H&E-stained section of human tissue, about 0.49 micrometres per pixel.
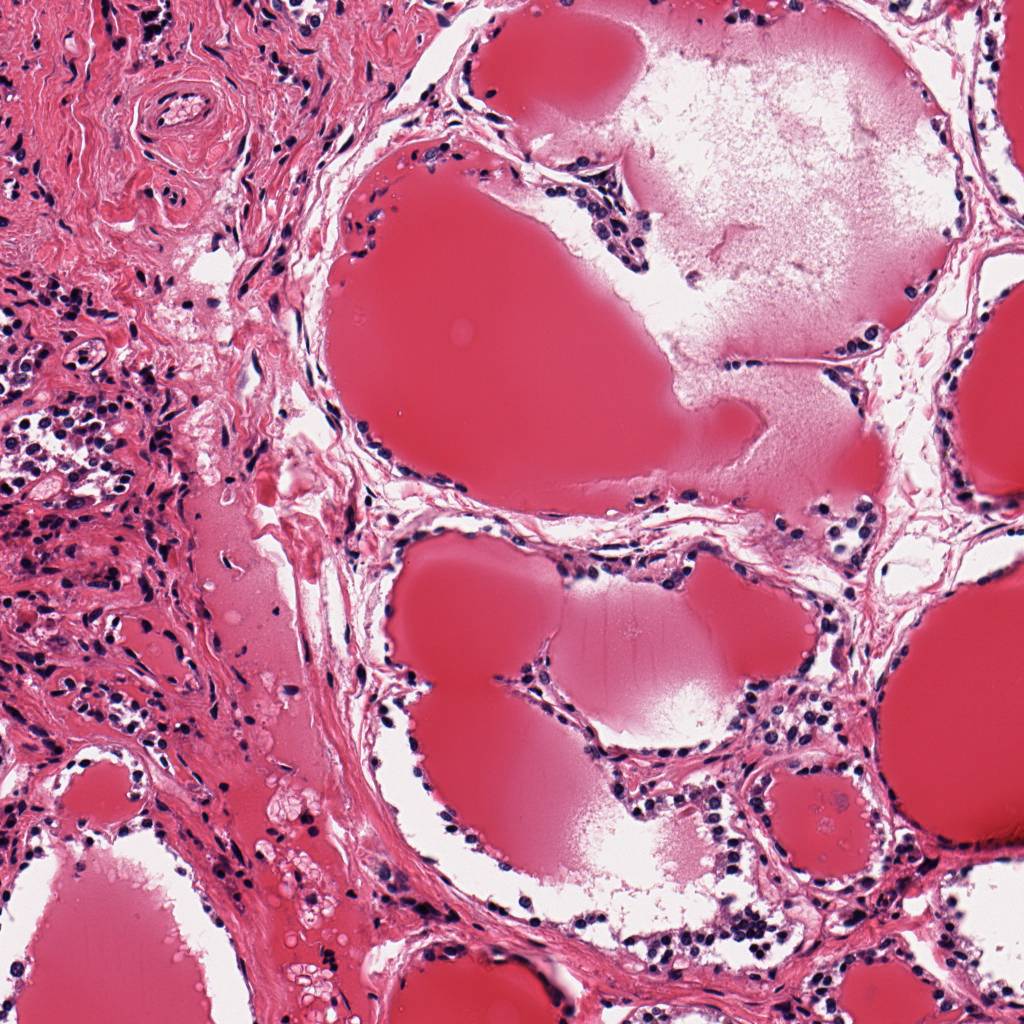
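Thyroid: large rounded follicles occupy the right two-thirds, with fibrous stroma in the left third. Most contain dense, homogeneous, deep pink-red colloid. A single layer of flattened to low cuboidal cells with small dark round nuclei lines them. Small lymphocytes cluster mid-way along the left edge.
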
